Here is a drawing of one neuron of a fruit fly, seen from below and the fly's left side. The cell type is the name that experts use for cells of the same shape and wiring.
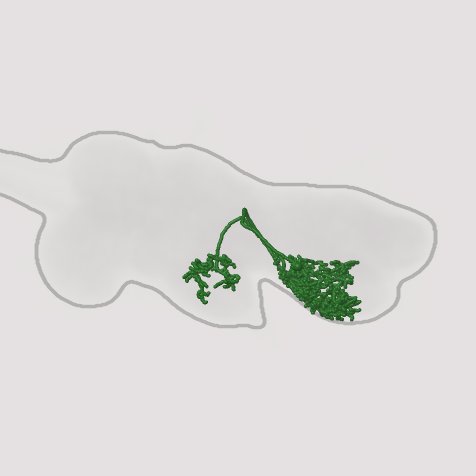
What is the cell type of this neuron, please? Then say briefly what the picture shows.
The cell type is IN02A003. This is a nerve-cord intrinsic neuron. It lies in the nerve cord. Its cell body lies in the middle of the picture.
